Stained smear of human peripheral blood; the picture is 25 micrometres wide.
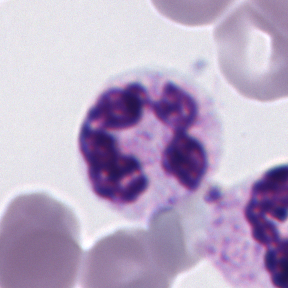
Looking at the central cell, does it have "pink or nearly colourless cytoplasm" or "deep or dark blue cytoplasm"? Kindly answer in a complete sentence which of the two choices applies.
Pink, salmon or almost colourless cytoplasm with no blue or grey is present in this cell.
